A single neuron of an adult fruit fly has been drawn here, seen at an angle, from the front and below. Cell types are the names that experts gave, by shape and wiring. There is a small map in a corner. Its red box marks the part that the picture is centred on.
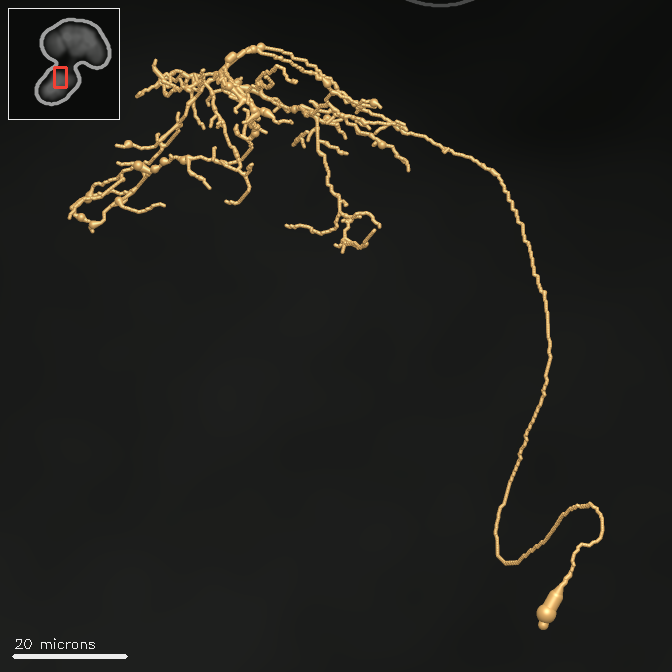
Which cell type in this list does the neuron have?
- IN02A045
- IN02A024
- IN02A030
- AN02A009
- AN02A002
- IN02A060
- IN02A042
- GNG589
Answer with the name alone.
IN02A060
